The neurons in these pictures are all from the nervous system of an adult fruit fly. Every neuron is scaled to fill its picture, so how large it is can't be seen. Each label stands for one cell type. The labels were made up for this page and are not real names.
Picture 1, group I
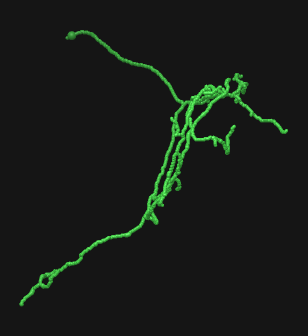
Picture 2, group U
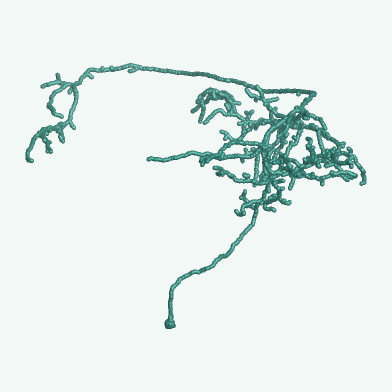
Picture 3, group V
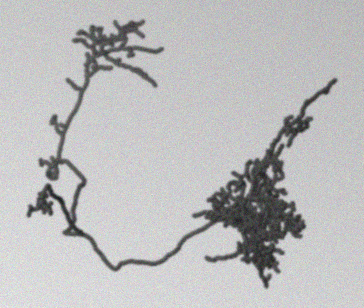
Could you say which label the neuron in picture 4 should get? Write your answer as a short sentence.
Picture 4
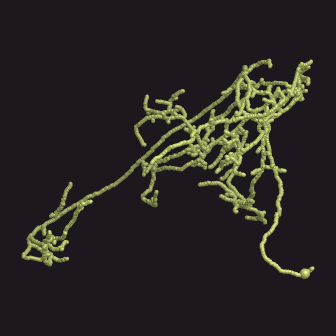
It belongs to group U.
